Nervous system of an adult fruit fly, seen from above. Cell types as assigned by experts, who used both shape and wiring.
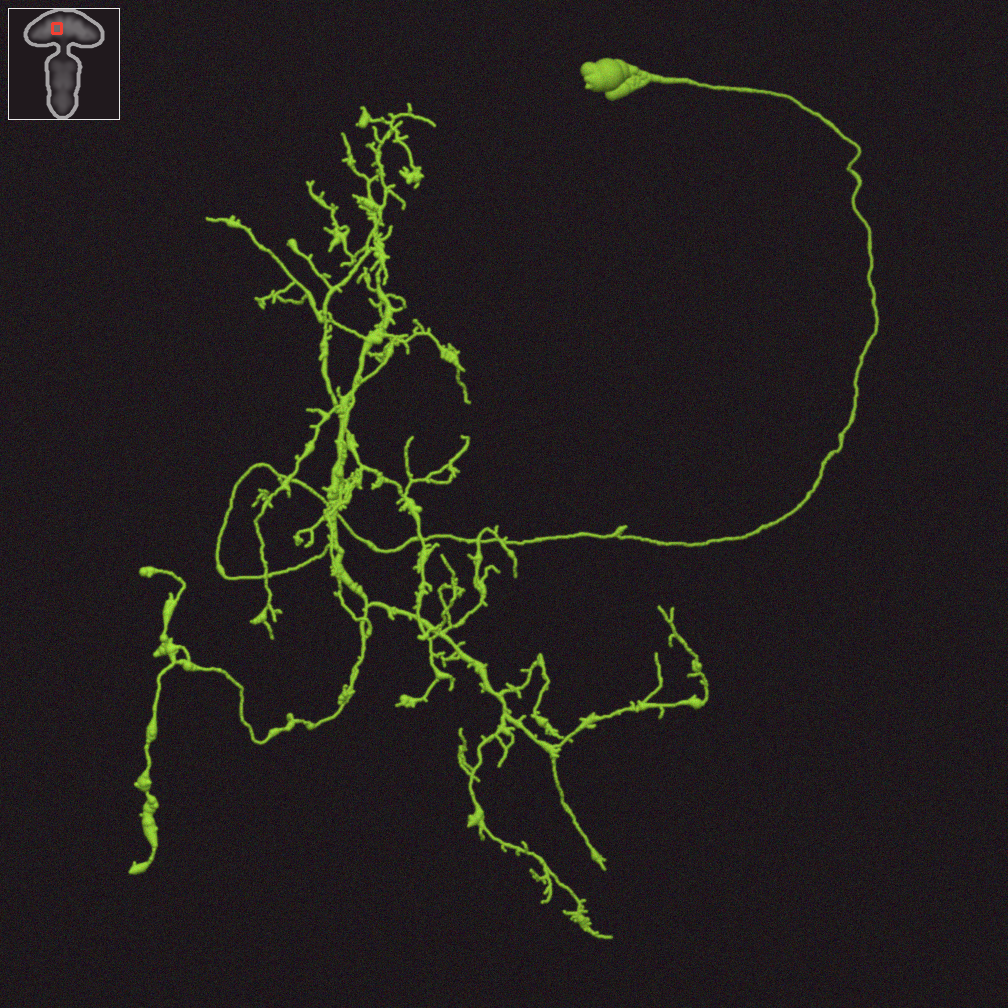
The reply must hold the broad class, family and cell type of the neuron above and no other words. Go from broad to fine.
central-brain intrinsic neuron; hemilineage MX3; CB2440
